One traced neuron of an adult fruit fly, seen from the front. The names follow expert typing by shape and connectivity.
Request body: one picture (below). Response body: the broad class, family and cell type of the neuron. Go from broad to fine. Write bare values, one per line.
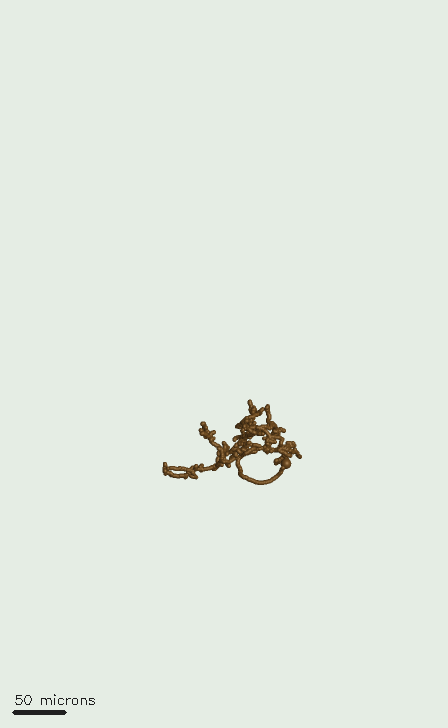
central-brain intrinsic neuron
hemilineage TRdm
GNG239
